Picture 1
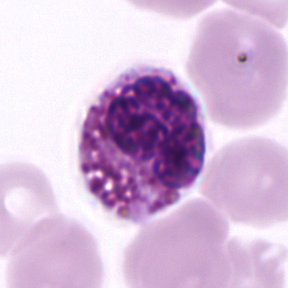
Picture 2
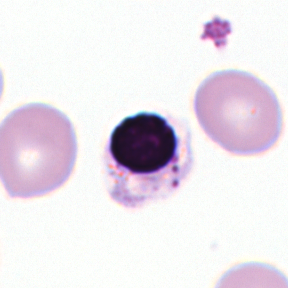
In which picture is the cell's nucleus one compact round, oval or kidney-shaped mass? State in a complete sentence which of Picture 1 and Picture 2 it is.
The cell shown in Picture 2 has a single undivided, compact round, oval or kidney-shaped nucleus.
